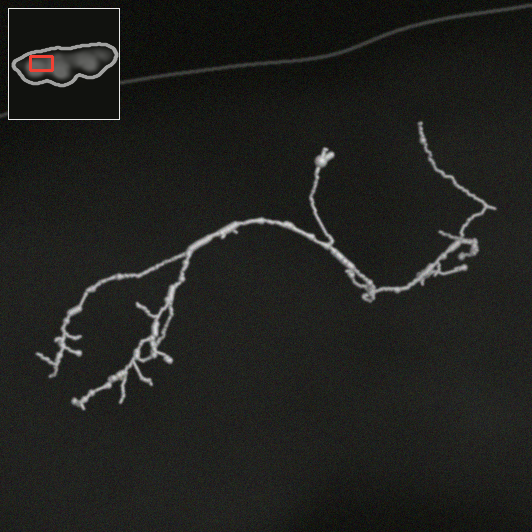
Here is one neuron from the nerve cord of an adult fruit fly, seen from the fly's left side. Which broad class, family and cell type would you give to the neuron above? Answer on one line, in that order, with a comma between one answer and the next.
nerve-cord intrinsic neuron, hemilineage 11A, GFC4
